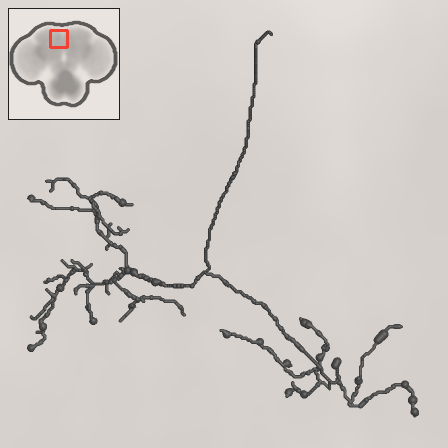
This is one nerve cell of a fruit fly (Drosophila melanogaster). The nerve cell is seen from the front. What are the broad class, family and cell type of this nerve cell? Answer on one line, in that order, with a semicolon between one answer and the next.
central-brain intrinsic neuron; hemilineage SMPad2; CB1648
